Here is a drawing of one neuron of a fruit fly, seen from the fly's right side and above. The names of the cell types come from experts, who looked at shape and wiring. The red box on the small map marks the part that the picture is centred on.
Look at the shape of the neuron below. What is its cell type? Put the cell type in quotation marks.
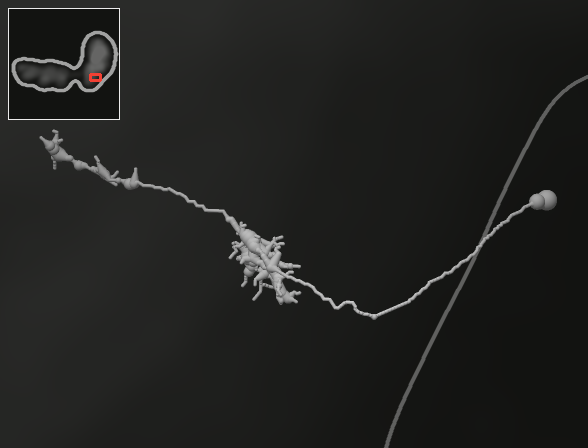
"Mi9"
